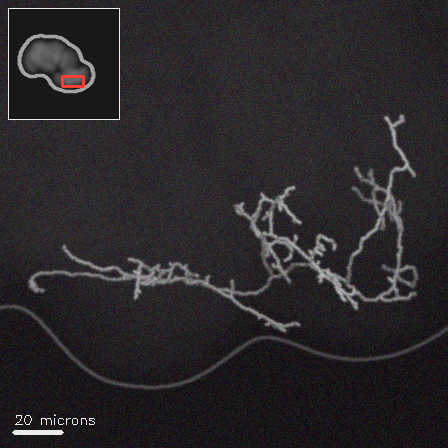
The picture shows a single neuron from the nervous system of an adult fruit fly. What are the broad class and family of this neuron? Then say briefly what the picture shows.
It is a nerve-cord intrinsic neuron. Its family is hemilineage 14A. By the scale bar it is about 160 microns wide in this view. Dozens of branch ends can be seen.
